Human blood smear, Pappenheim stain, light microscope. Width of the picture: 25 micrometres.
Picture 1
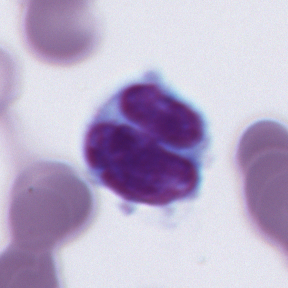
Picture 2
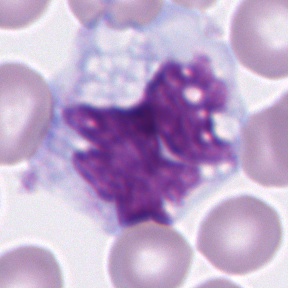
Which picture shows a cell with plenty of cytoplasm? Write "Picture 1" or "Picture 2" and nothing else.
Picture 2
